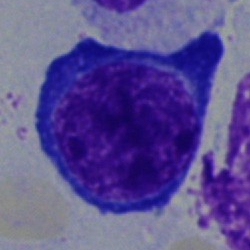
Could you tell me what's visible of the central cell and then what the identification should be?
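Start with the outline: it's irregular, and at the upper right a pointed projection of cytoplasm sticks out. Now look at the nucleus, which fills most of the cell and leaves only a narrow rim of cytoplasm. Notice that this cytoplasm is deep blue. Across the nucleus, the chromatin is finely stippled. So this is a proerythroblast.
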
